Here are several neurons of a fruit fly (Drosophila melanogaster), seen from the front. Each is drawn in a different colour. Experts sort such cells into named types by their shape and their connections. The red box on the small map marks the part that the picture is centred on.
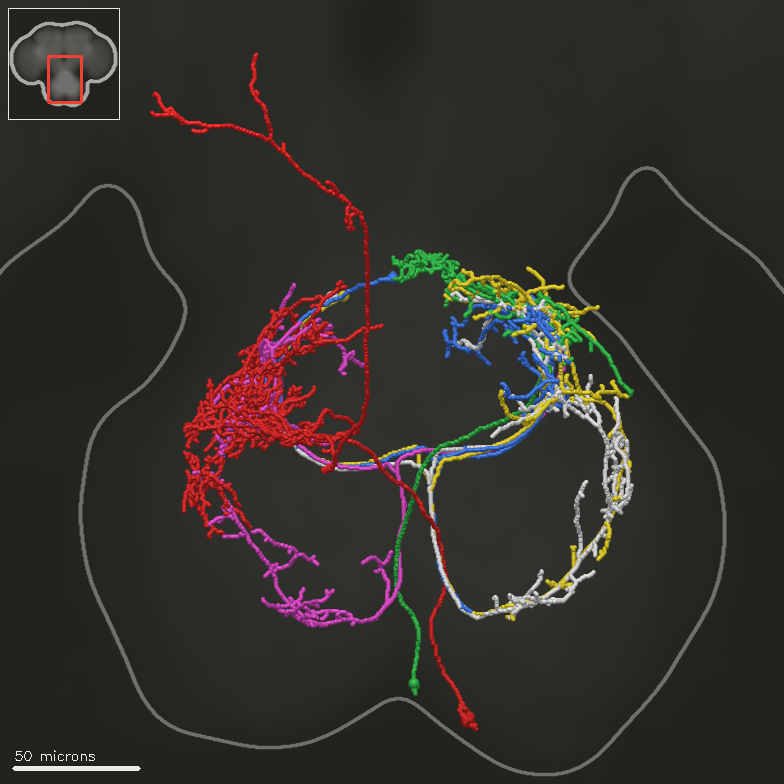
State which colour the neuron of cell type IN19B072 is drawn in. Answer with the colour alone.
white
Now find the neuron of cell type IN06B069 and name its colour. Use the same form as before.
green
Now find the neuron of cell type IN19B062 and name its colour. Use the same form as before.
magenta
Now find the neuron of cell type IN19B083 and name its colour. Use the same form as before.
blue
